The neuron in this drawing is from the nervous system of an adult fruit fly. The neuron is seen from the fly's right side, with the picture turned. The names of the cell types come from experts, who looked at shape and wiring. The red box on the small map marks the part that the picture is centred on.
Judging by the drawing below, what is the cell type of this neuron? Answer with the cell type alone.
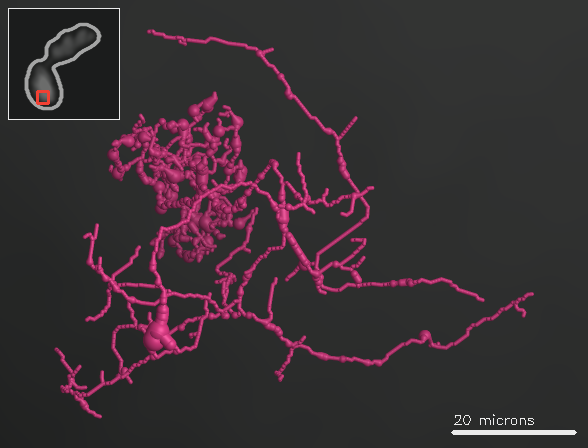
PAM05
